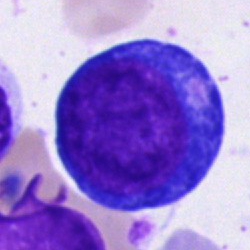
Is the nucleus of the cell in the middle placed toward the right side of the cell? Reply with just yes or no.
No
